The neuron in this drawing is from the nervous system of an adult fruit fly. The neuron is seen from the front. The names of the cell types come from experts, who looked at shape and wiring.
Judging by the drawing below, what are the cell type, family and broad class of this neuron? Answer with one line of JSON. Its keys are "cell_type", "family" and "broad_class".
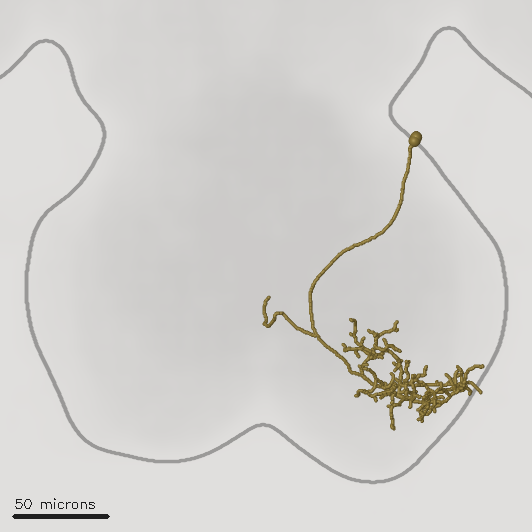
{"cell_type": "IN23B043", "family": "hemilineage 23B", "broad_class": "nerve-cord intrinsic neuron"}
